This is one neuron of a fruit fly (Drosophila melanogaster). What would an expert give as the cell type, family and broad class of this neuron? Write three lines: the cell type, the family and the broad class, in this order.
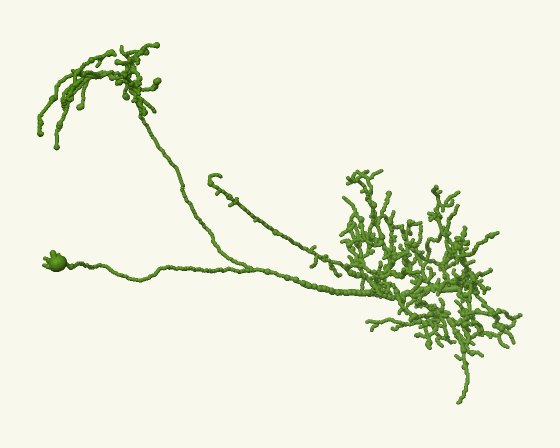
IN08A016
hemilineage 08A
nerve-cord intrinsic neuron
